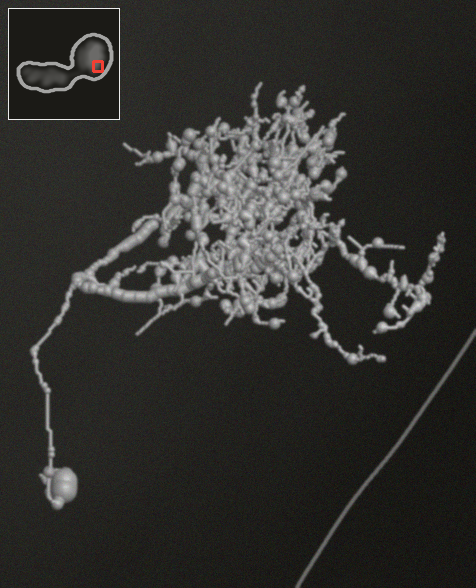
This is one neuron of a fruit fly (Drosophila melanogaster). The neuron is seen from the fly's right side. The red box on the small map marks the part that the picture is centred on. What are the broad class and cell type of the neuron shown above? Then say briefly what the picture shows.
It is a central-brain intrinsic neuron. Its cell type is GNG081. The cell body is at the lower left of the picture. The picture shows dozens of branch ends.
